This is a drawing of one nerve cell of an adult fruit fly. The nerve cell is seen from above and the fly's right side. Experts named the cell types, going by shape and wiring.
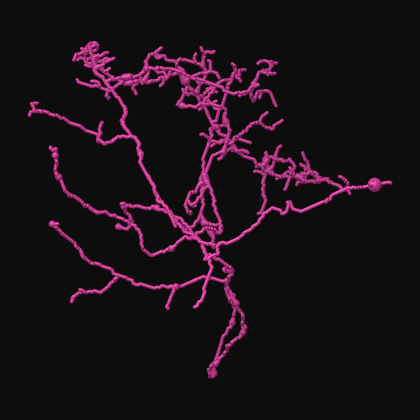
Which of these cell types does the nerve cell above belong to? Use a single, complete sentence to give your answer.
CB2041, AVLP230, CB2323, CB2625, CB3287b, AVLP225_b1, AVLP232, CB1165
The nerve cell has CB2323 as its cell type.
